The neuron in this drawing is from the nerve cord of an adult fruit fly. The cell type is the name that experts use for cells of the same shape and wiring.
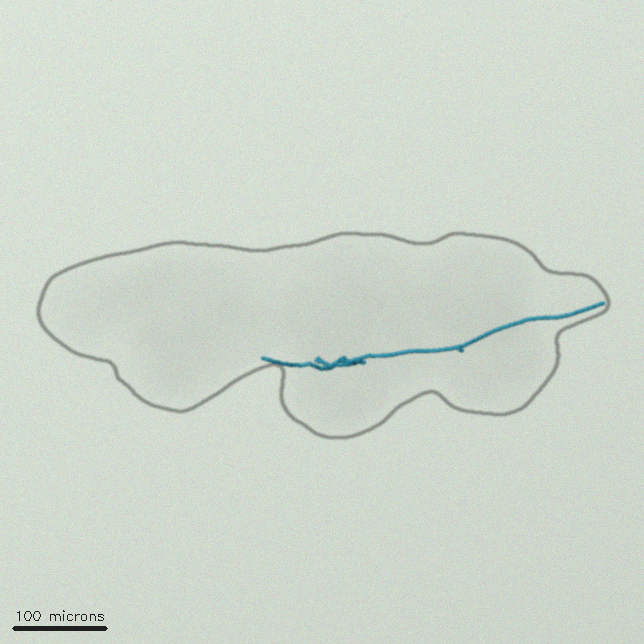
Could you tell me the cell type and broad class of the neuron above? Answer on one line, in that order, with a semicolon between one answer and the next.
SAxx02; sensory neuron ascending to the brain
